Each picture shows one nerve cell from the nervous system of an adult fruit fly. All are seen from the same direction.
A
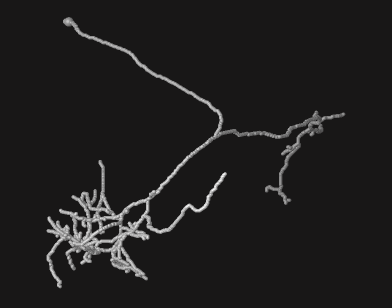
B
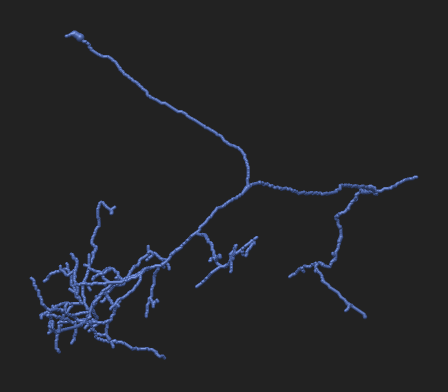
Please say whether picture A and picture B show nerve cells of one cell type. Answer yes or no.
yes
